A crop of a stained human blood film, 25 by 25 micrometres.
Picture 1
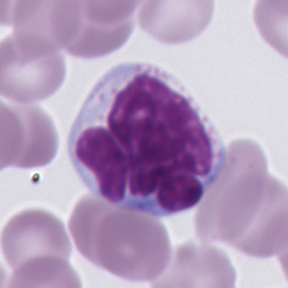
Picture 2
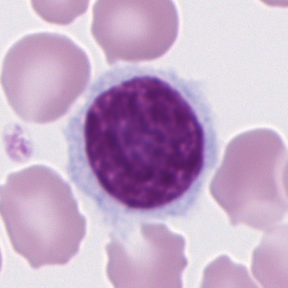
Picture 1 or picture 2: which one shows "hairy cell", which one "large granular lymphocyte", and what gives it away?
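The large granular lymphocyte is in picture 1, and picture 2 shows a hairy cell. Their outlines differ most plainly: the cell in picture 1 is smooth and rounded with no surface projections, whereas the outer edge of the cytoplasm in picture 2 is frayed and irregular, with fine projections.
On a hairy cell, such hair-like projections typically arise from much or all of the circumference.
Granules set them apart as well: fine purple granules are scattered through the cytoplasm in picture 1, most visible along the upper and right edges, while none are seen in picture 2.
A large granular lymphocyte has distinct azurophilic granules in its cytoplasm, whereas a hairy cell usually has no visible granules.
Both cells have pale blue cytoplasm, which in picture 2 forms only a narrow rim around the nucleus.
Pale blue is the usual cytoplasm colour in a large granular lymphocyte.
The cell in picture 1 is about 14 by 12 micrometres, with a nucleus about 12 micrometres across that fills about 70% of its area and no vacuoles in the cytoplasm; the nucleus in picture 2 is round, about 11 micrometres across, and shows no nucleoli.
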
